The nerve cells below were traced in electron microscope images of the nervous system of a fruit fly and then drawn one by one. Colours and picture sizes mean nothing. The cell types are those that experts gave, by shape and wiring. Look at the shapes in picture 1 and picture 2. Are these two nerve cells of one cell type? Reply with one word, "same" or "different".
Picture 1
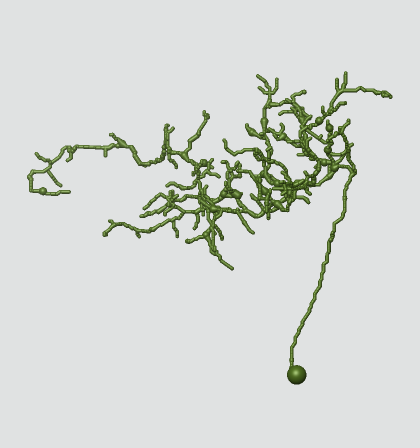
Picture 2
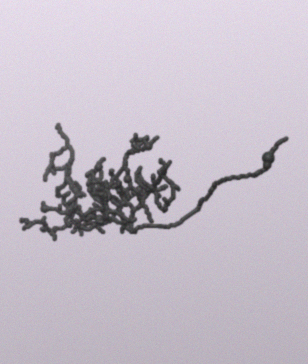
same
